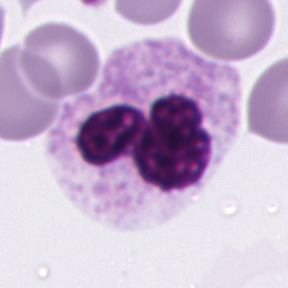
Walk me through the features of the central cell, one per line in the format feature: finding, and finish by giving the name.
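Outline: roughly round
Nucleus: divided into two lobes
Lobes: right lobe larger than left lobe
Cytoplasm: abundant, pale pinkish-lilac
Name: segmented neutrophil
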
